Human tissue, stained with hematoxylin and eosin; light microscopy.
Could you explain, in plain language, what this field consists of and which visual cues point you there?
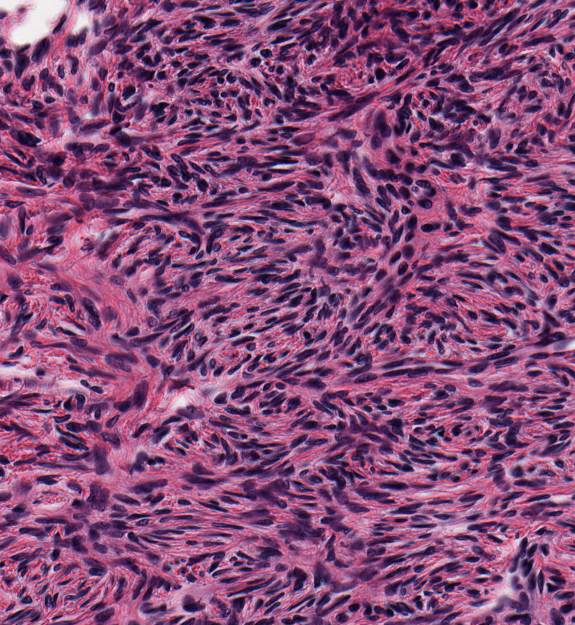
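That's ovarian cortex. What settles it is the crowd of spindle cells filling the whole field, packed tightly in short fascicles that cross one another at varying angles.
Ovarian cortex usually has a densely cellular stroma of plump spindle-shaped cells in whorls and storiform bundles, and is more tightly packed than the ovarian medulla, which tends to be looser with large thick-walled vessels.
The nuclei are elongated and dark, many tapering at the ends, with scant pink cytoplasm and indistinct cell borders, and thin wisps of pink collagen run between the cells.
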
